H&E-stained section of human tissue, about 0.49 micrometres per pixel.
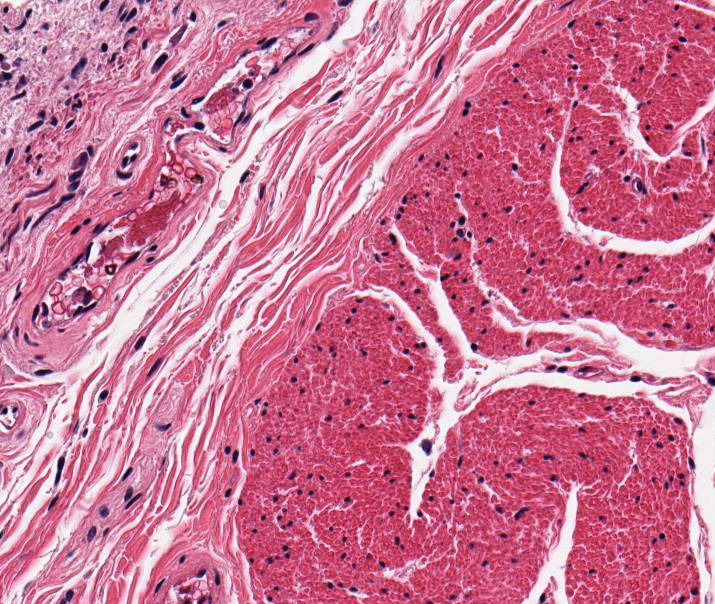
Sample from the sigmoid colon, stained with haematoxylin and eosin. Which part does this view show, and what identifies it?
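Smooth muscle fills the right and lower part of the field, with a band of dense connective tissue along the left side. The muscle cells are cut across and appear as closely packed, small, rounded pink profiles.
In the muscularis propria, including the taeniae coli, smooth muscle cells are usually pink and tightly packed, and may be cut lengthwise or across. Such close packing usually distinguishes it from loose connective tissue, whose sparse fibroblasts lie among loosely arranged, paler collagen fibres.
Narrow, branching white clefts divide the muscle into large bundles.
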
